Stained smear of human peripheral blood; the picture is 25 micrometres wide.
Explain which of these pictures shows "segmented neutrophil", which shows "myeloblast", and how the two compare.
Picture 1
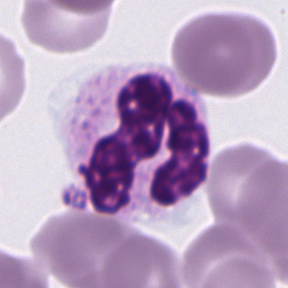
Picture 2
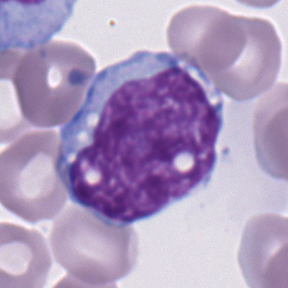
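The segmented neutrophil is in picture 1, and the myeloblast is in picture 2. The segmented neutrophil's cytoplasm is pale pinkish-lilac and holds fine, scattered violet granules, whereas the myeloblast's cytoplasm is pale grey-blue with no visible granules.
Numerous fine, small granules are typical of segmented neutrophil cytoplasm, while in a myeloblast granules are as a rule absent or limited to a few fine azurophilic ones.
The nucleus of the segmented neutrophil is divided into two main masses lying side by side, with dark purple, coarsely clumped chromatin and no visible nucleoli.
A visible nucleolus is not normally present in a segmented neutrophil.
Over the lower part of the myeloblast's nucleus lie two round clear holes, and small clear vacuoles sit in its cytoplasm along the left side of the cell. The segmented neutrophil has a roughly round outline and is about 14 micrometres across. Red cells crowd closely around the myeloblast on several sides.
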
